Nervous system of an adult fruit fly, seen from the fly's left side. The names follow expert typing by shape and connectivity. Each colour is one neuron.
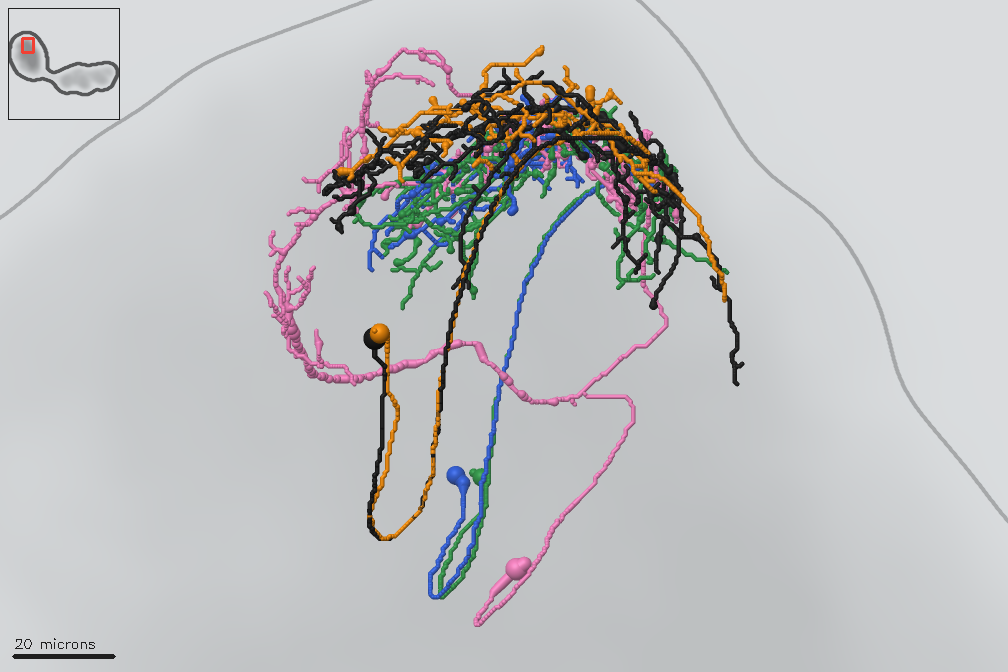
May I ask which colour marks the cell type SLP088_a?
black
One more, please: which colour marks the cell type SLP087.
green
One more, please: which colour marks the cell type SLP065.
pink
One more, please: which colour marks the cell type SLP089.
blue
